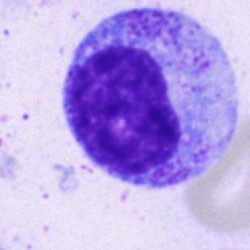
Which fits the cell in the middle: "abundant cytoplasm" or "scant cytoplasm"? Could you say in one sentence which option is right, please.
It is abundant cytoplasm that surrounds the nucleus of this cell.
